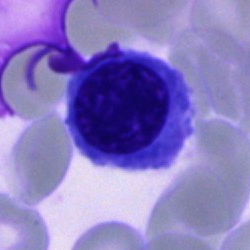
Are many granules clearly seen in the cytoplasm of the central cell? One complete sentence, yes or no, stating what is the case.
No, no granules can be seen in the cytoplasm of this cell.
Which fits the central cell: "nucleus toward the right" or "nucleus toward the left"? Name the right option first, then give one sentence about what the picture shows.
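Nucleus toward the left. The cytoplasm forms a rim that is wider on the lower right side than on the upper left.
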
